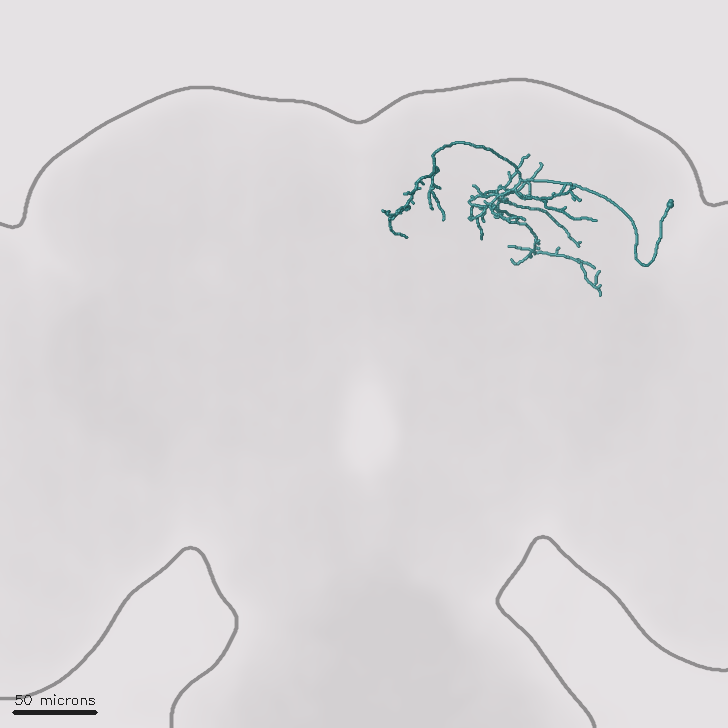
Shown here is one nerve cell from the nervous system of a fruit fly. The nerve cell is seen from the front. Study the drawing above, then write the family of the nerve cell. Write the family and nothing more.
hemilineage SIPa1_ventral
